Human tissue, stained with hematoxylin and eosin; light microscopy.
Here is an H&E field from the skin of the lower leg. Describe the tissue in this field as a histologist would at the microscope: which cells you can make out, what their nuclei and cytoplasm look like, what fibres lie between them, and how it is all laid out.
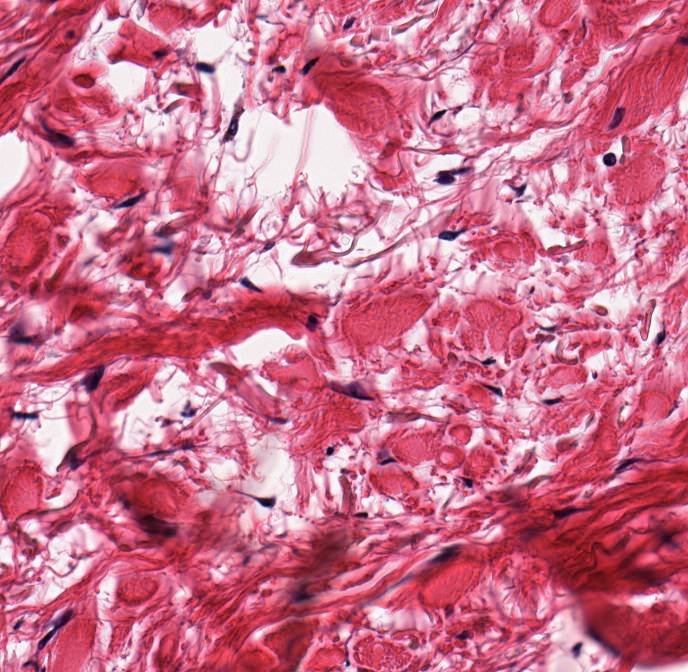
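Deep pink bundles fill the field, most cut across into rounded or oval profiles. One, though, is cut lengthwise, running roughly horizontally across the left half just above the middle. Between them, nuclei seem sparse: small, dark, mostly elongated or spindle-shaped.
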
